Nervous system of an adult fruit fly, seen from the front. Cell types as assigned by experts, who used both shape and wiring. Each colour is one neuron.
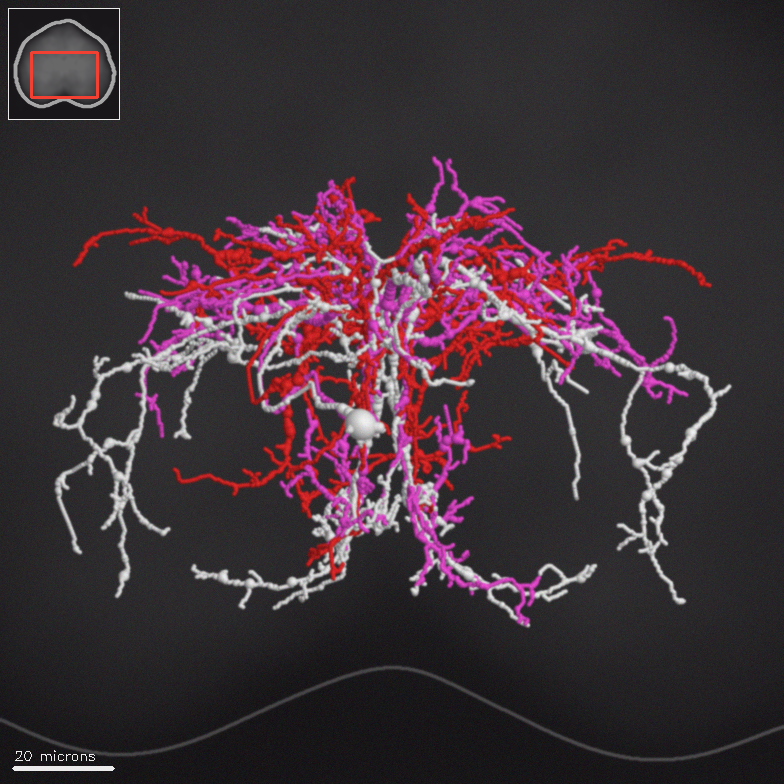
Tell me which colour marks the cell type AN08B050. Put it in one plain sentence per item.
The colour is white.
